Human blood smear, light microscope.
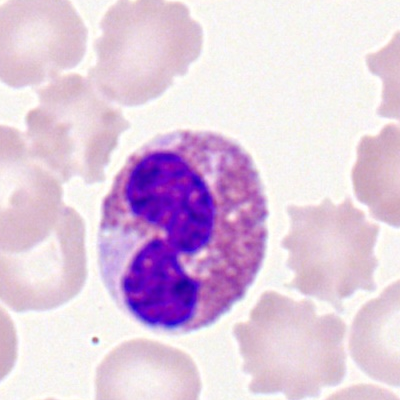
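Eosinophil, the central cell in a stained human blood smear under the light microscope. Its outline is smoothly oval, with no surface projections. The nucleus lies toward the left side of the cell, and no nucleoli are visible within it. Many pinkish-red granules fill the cytoplasm.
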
